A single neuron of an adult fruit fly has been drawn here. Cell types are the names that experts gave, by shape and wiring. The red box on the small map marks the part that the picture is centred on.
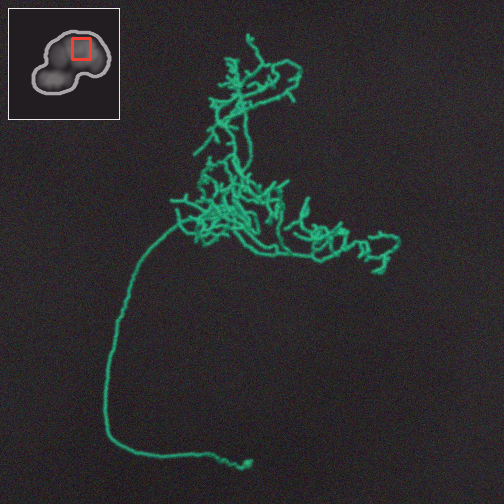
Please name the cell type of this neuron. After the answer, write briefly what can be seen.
Its cell type is FB4A_b. Its broad class is central-brain intrinsic neuron. Its cell body lies at the bottom of the picture. The picture shows dozens of branch ends.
